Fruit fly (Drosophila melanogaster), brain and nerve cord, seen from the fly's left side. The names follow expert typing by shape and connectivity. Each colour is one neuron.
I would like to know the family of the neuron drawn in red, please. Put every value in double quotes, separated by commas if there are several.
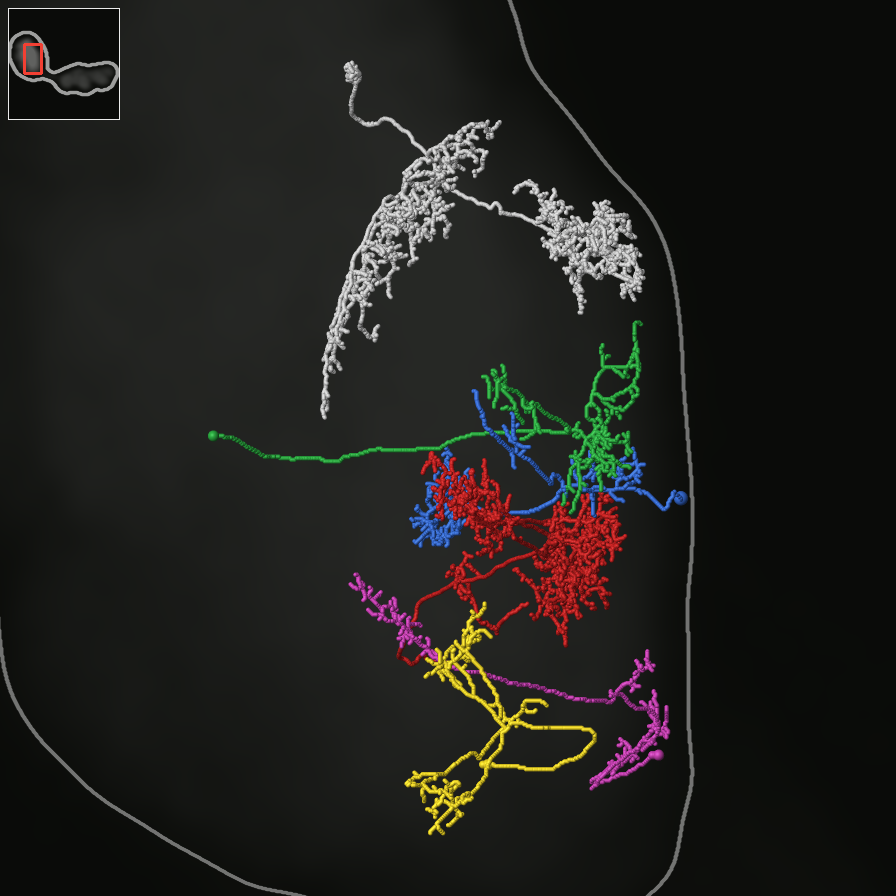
"TmY"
